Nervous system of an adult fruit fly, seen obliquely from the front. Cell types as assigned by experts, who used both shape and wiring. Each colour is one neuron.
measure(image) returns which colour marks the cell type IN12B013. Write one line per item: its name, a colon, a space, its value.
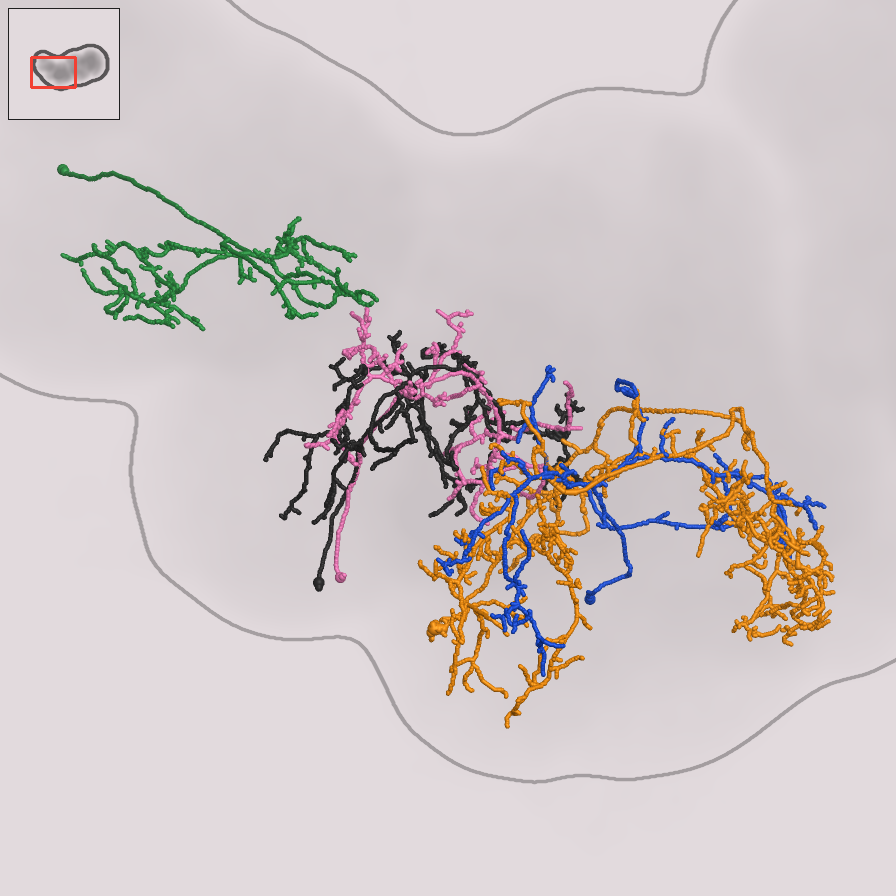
colour: orange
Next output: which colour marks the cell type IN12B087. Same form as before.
colour: green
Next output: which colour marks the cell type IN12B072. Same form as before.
colour: blue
